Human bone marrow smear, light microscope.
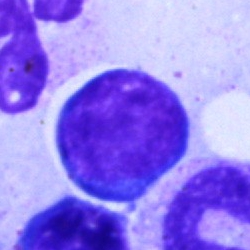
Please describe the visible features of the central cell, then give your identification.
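Look first at the outline, which is round and smooth. Now follow the cytoplasm: it forms only a thin, deep blue rim around the nucleus, easiest to see along the bottom edge of the cell. What you have here is a lymphocyte.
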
